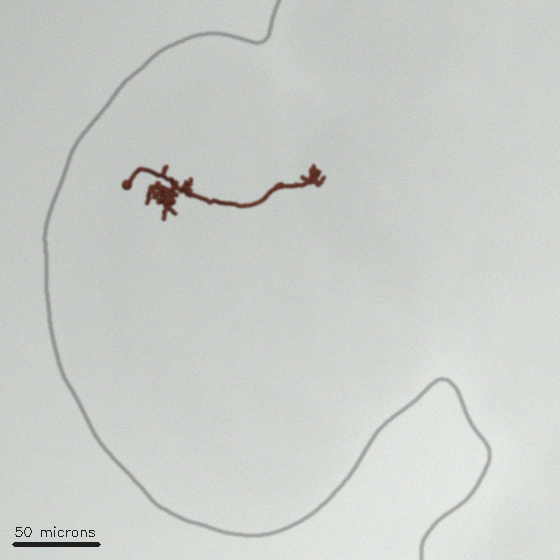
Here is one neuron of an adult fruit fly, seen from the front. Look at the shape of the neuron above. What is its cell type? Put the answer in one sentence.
The cell type is Tm5b.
